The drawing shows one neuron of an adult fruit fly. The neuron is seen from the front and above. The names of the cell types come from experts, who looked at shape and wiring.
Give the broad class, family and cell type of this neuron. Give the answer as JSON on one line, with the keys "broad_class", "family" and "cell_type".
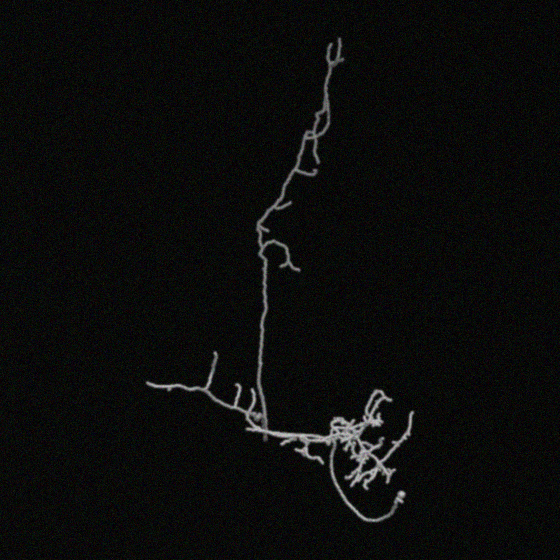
{"broad_class": "descending neuron", "family": "hemilineage LB7", "cell_type": "DNge091"}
